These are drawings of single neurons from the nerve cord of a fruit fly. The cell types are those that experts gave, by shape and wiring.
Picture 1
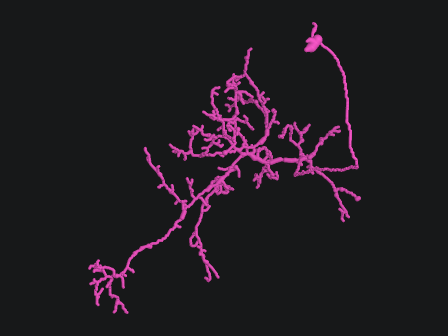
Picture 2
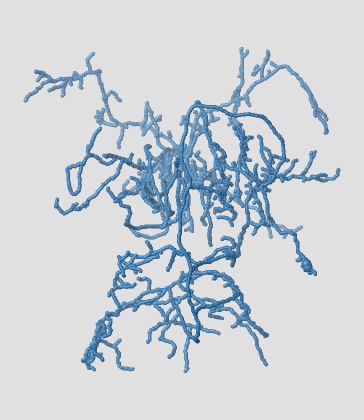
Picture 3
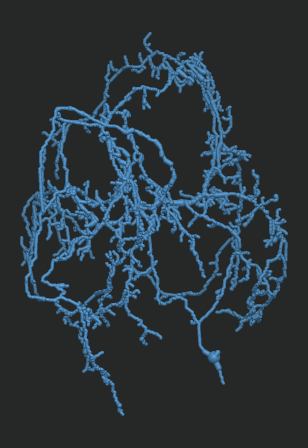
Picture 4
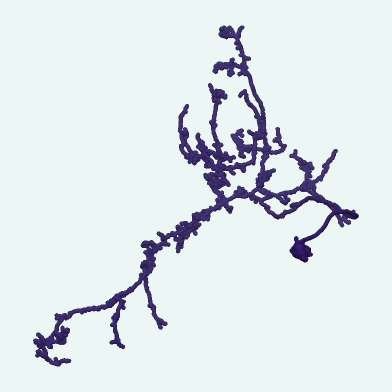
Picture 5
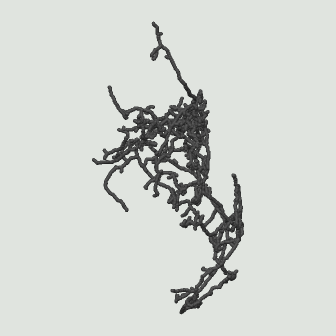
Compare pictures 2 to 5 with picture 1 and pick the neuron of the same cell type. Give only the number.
4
